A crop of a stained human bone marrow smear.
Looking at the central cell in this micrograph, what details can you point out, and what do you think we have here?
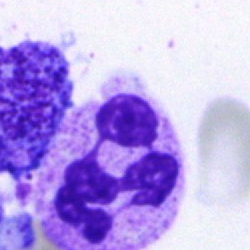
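The outline is roughly round and smooth. Its chromatin is dense and dark purple. The plentiful, pale pinkish-lilac cytoplasm contains fine, scattered pinkish-purple granules. This is a segmented neutrophil.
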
